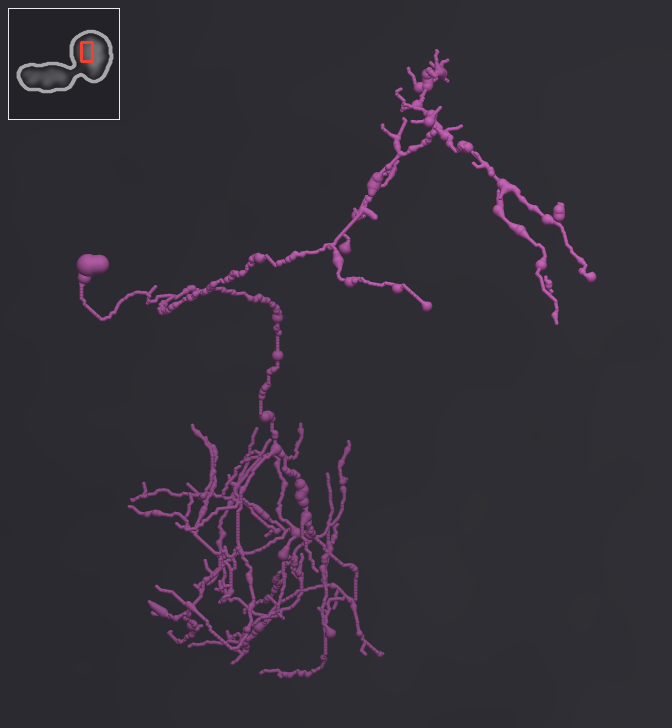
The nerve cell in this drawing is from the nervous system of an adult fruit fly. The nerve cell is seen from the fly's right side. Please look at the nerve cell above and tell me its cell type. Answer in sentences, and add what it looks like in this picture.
The cell type is LC37. This is a visual projection neuron. The picture shows dozens of branch ends. In this view it is about as wide as it is tall.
